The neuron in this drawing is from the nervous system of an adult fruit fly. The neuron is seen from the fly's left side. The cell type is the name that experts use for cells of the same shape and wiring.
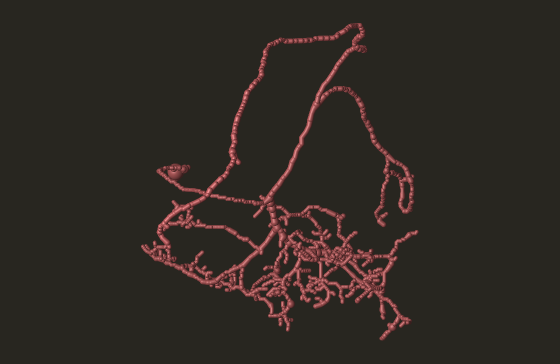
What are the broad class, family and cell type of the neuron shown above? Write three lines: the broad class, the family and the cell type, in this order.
central-brain intrinsic neuron
hemilineage ALl1_ventral
AMMC034_a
